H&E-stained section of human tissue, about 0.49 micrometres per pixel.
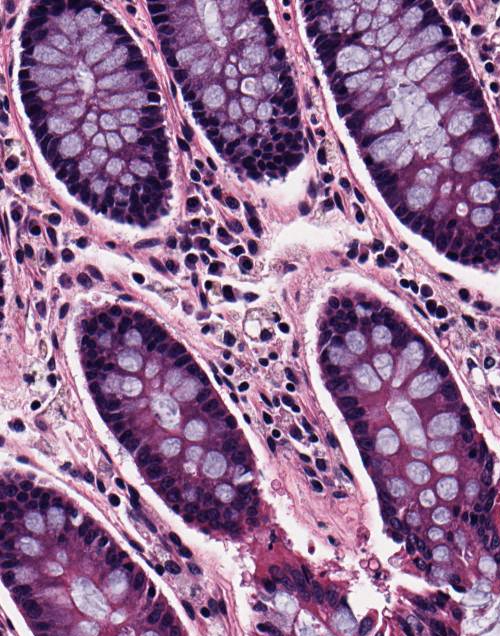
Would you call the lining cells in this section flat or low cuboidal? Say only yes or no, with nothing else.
No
